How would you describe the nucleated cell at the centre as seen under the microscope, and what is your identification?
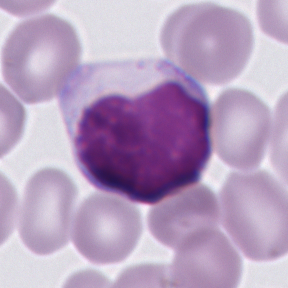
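Angular, irregular outline, not round. Shallow notch in upper edge of nucleus. Cytoplasm pale greyish-blue, no vacuoles. Cell: large granular lymphocyte.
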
